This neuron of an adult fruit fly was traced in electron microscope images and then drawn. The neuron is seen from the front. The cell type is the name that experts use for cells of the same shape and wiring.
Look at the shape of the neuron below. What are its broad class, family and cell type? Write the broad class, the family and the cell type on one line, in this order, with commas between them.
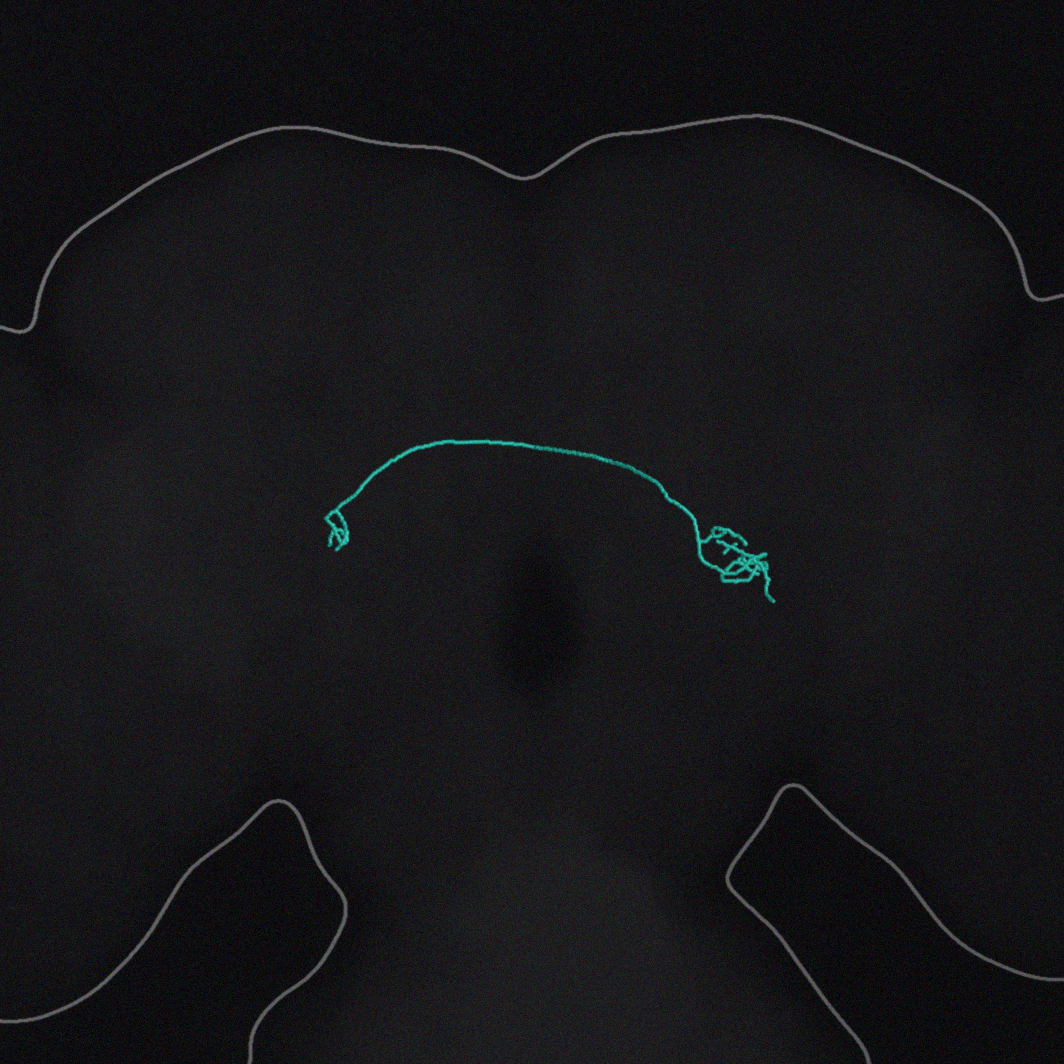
sensory neuron entering the brain, class olfactory, ORN_VA1d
